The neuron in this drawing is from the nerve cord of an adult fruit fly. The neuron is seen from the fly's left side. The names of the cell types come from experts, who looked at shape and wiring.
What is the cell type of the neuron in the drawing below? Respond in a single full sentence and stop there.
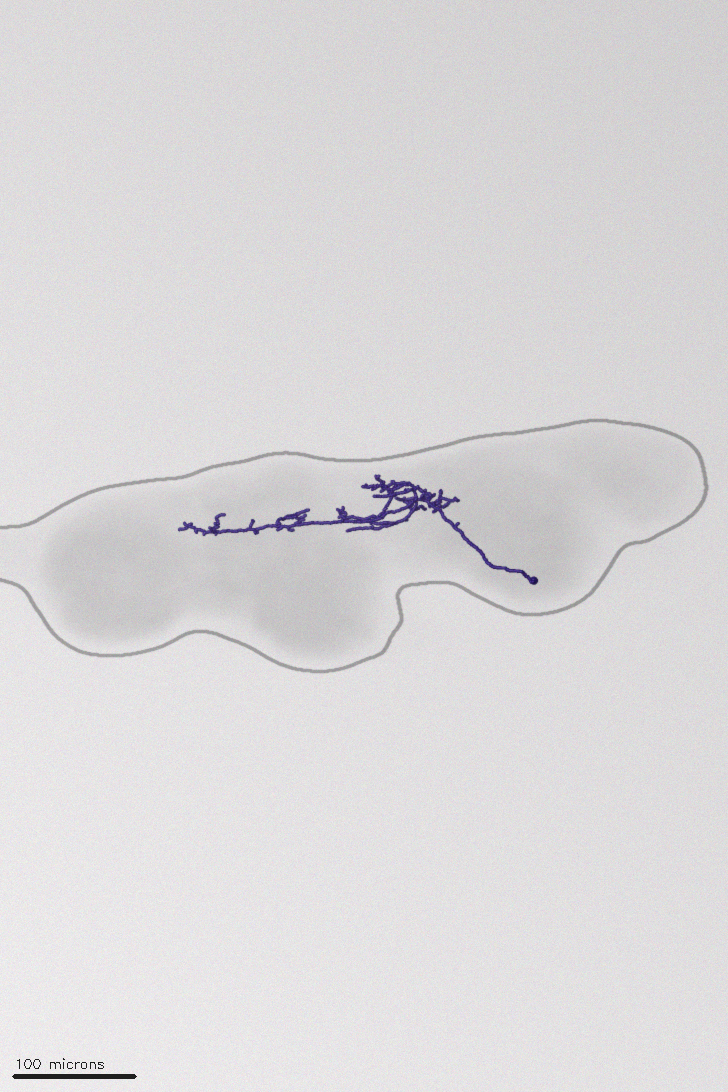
The cell type IN16B107 includes this neuron.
